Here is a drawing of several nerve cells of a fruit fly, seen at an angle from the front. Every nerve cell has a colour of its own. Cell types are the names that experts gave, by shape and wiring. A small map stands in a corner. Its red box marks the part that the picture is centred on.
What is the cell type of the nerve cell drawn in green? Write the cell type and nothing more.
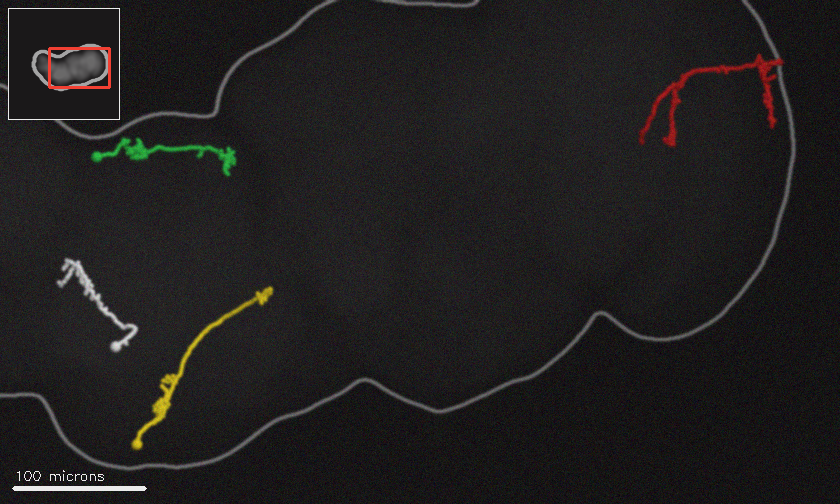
Tm5Y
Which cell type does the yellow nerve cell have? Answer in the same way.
Tm20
